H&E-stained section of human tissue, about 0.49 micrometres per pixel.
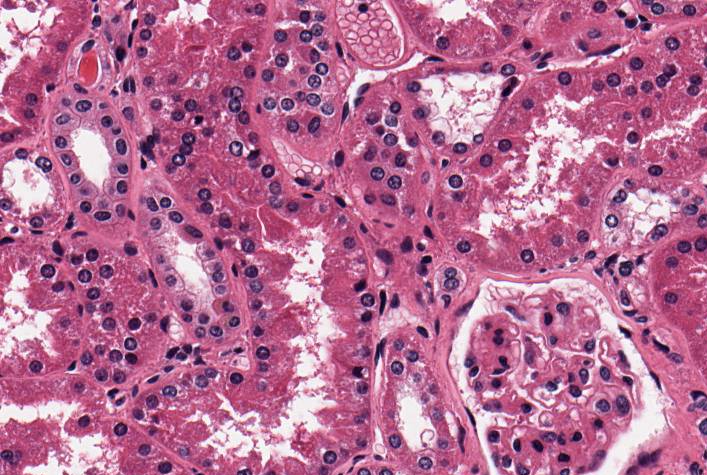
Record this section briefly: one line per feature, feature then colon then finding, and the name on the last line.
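Glomerulus: a single one, lower right corner, with a clear space inside its capsule
Tubules: closely packed, filling almost the whole field
Stroma: thin strands between the tubules
Lumens: many with pale, fluffy pink fragments along ragged inner cell borders
Left-side tubules: a few with paler cytoplasm, more crowded nuclei, wider open lumens
Section: renal cortex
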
